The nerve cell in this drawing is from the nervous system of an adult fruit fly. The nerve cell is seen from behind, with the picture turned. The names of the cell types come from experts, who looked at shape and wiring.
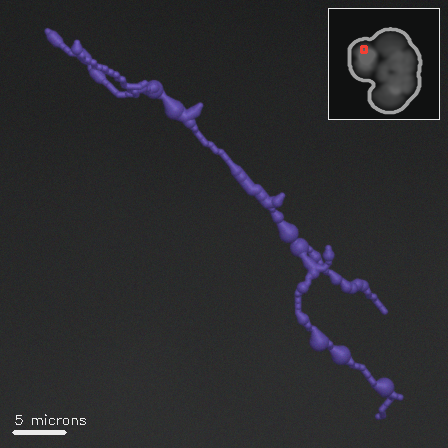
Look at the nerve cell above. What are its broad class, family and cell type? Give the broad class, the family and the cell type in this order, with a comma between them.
sensory neuron entering the nerve cord, class mechanosensory tactile, SNta27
